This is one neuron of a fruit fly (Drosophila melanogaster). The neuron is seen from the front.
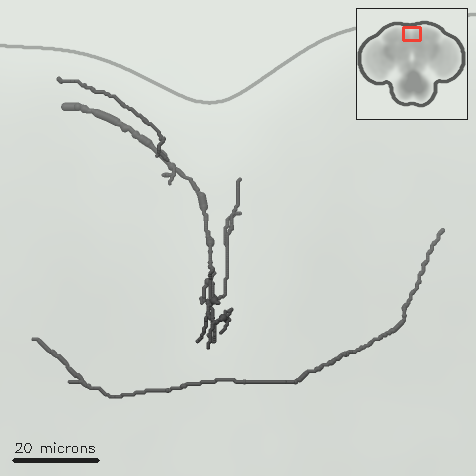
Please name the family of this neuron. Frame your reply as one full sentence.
It is family hemilineage DL2_dorsal that this neuron belongs to.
